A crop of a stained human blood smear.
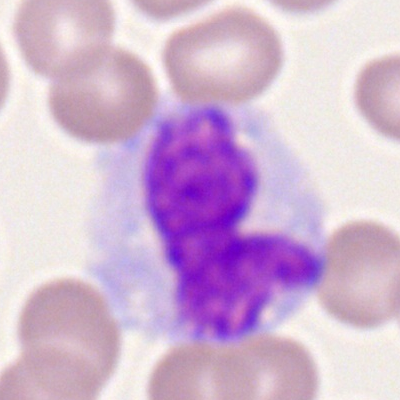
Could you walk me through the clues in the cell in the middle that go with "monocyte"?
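In this monocyte, the nucleus reaches the lower right edge of the cell. The chromatin is mottled, with lighter patches lying among darker purple areas. Pale cytoplasm is widest on the left side of the nucleus. Its colour is a pale greyish-blue.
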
